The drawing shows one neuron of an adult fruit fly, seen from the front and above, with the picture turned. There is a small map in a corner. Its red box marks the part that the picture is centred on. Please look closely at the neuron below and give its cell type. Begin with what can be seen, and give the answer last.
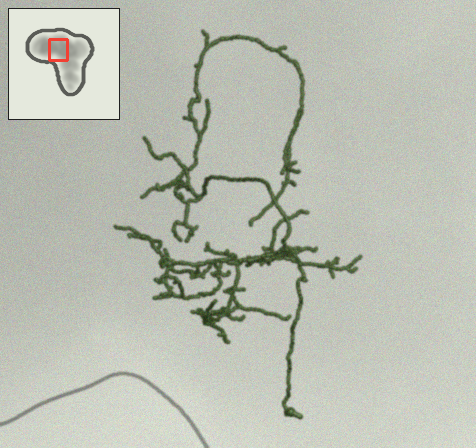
The cell body can be seen at the bottom of the picture. Dozens of branch ends can be seen. Its broad class is central-brain intrinsic neuron. It is of cell type CB1260.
